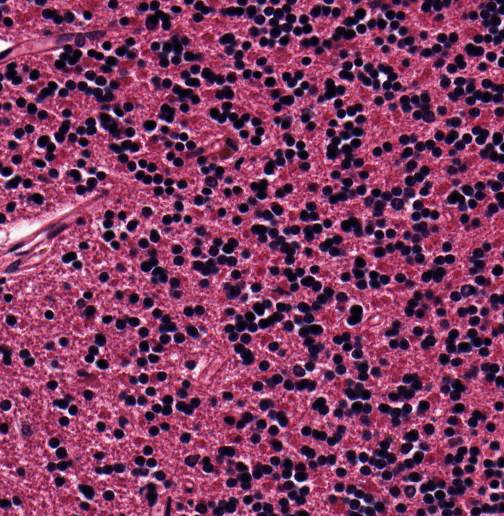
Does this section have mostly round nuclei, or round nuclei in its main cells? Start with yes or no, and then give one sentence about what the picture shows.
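Yes. The nuclei are dark purple, round and of nearly uniform size.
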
